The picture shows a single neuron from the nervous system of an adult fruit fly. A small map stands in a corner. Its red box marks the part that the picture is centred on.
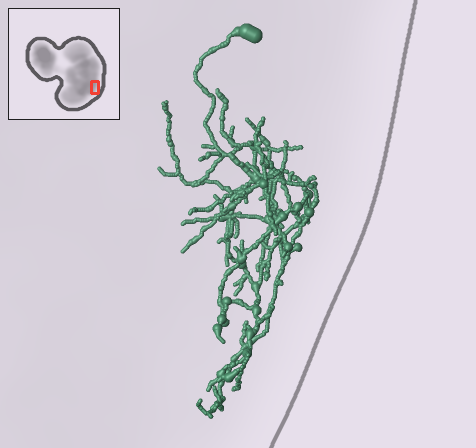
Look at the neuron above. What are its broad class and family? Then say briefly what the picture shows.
It is a central-brain intrinsic neuron. The family is hemilineage SLPpm1. Its cell body lies at the top of the picture. Dozens of branch ends can be seen.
